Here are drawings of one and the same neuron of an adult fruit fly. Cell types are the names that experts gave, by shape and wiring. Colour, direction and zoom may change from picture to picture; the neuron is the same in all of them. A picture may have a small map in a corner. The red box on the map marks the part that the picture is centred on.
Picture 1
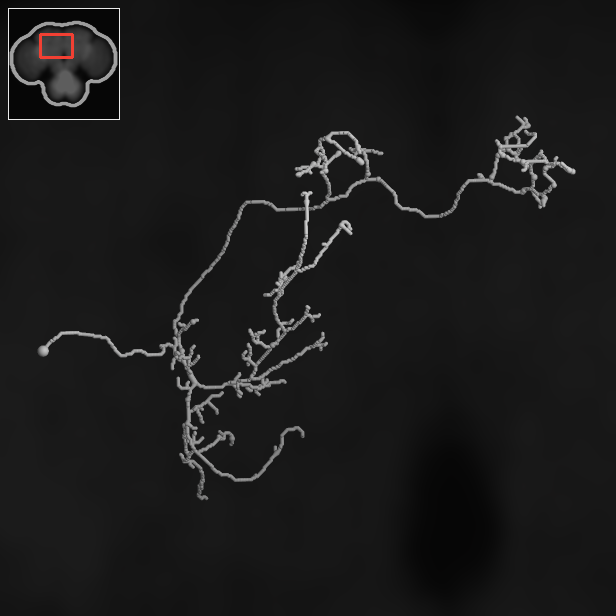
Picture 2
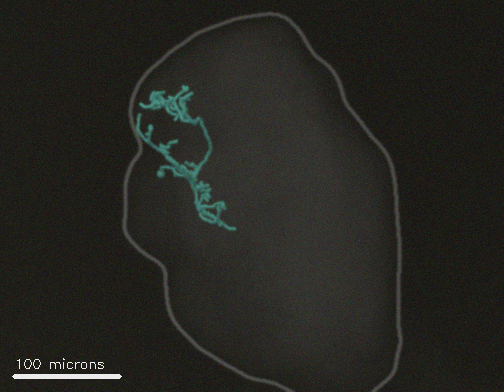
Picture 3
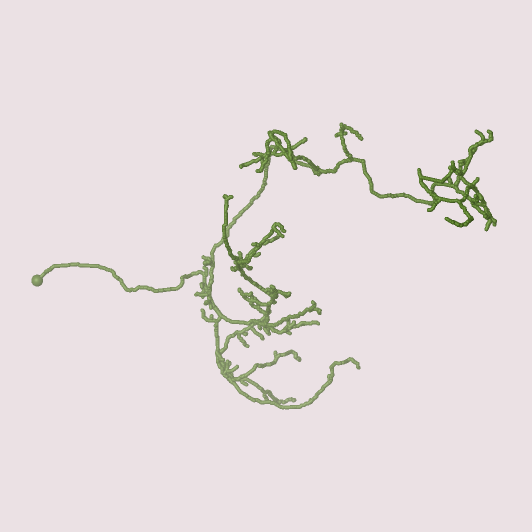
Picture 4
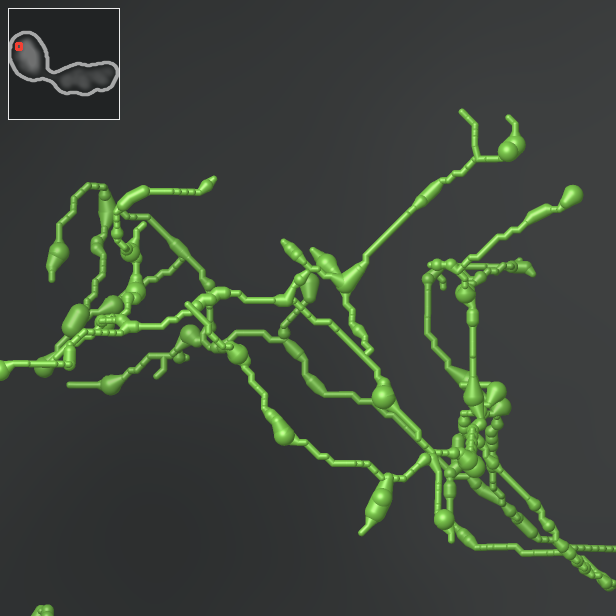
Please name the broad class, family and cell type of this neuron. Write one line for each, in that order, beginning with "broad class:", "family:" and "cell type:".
broad class: central-brain intrinsic neuron
family: hemilineage CREl1
cell type: CRE068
